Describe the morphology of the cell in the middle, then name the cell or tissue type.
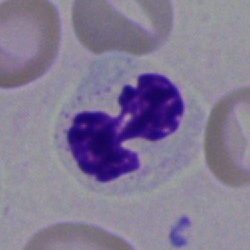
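Look at the outline first: round and smooth. The nucleus has one lobe up at the upper right and the other down at the lower left, and no nucleoli show. The cytoplasm carries fine lilac granules, fairly sparse. So this is a segmented neutrophil.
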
